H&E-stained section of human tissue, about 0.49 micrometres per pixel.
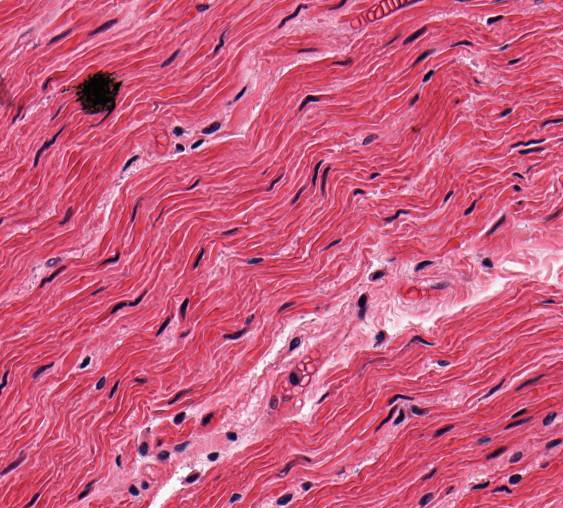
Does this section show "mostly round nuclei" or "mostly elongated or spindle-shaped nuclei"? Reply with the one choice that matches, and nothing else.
Mostly elongated or spindle-shaped nuclei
